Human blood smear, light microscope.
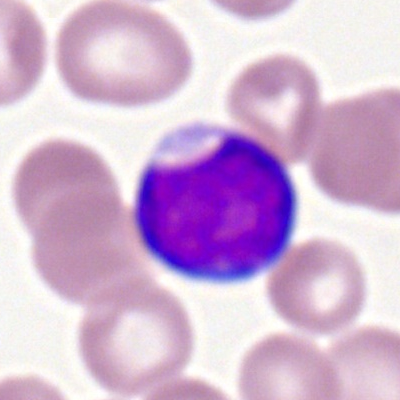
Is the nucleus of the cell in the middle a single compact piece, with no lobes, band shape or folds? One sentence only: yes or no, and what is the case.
Yes, in this cell the nucleus forms one compact round, oval or kidney-shaped piece.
